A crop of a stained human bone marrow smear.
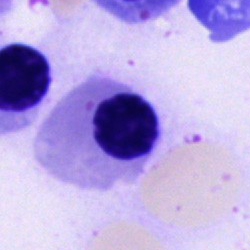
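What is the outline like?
Irregular and somewhat angular rather than round.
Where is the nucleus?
Off-centre, toward the right side.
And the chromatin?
Dense, dark purple and coarsely clumped.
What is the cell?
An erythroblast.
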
